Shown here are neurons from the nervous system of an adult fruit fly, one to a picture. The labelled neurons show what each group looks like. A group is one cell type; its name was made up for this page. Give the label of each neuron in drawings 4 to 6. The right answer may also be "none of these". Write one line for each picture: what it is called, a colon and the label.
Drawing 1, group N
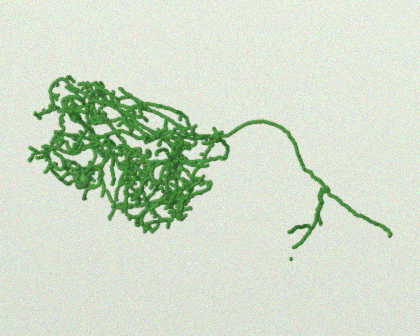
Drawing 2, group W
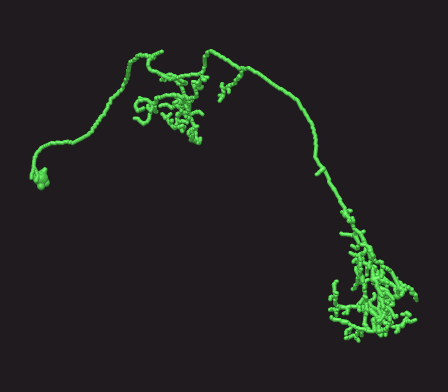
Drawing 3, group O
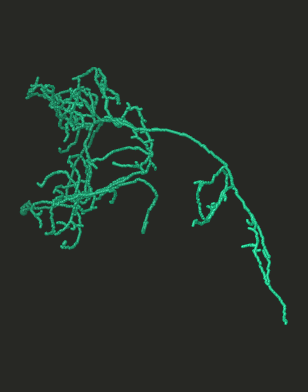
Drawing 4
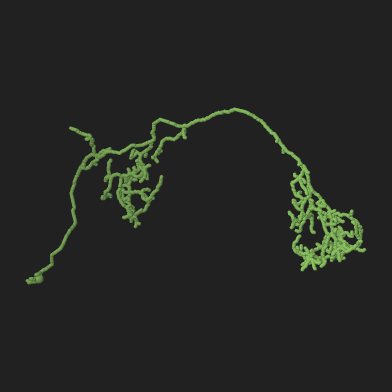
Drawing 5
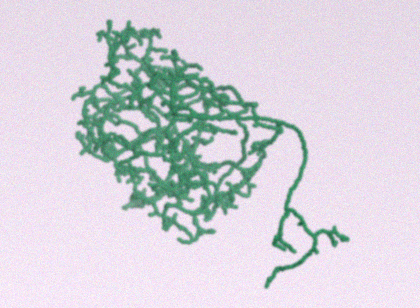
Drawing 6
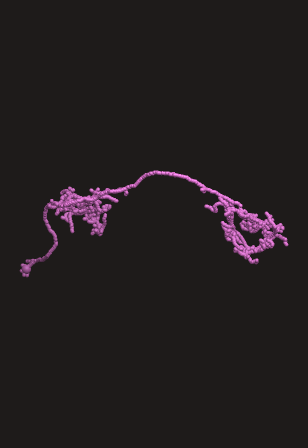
4: group W
5: group N
6: group W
